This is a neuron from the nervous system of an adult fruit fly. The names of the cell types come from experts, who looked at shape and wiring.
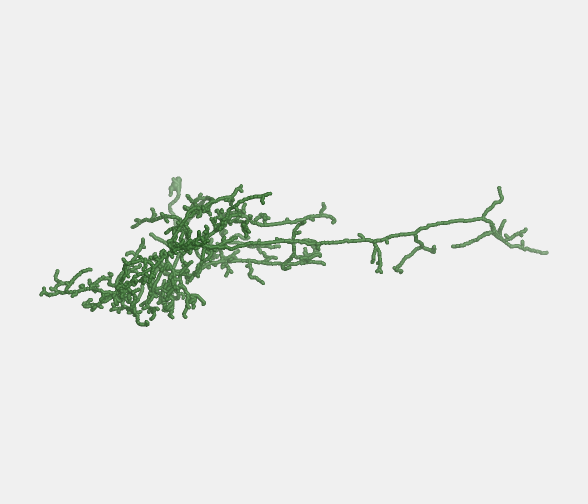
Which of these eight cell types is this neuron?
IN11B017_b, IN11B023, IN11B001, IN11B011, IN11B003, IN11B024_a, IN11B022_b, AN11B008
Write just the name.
IN11B011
